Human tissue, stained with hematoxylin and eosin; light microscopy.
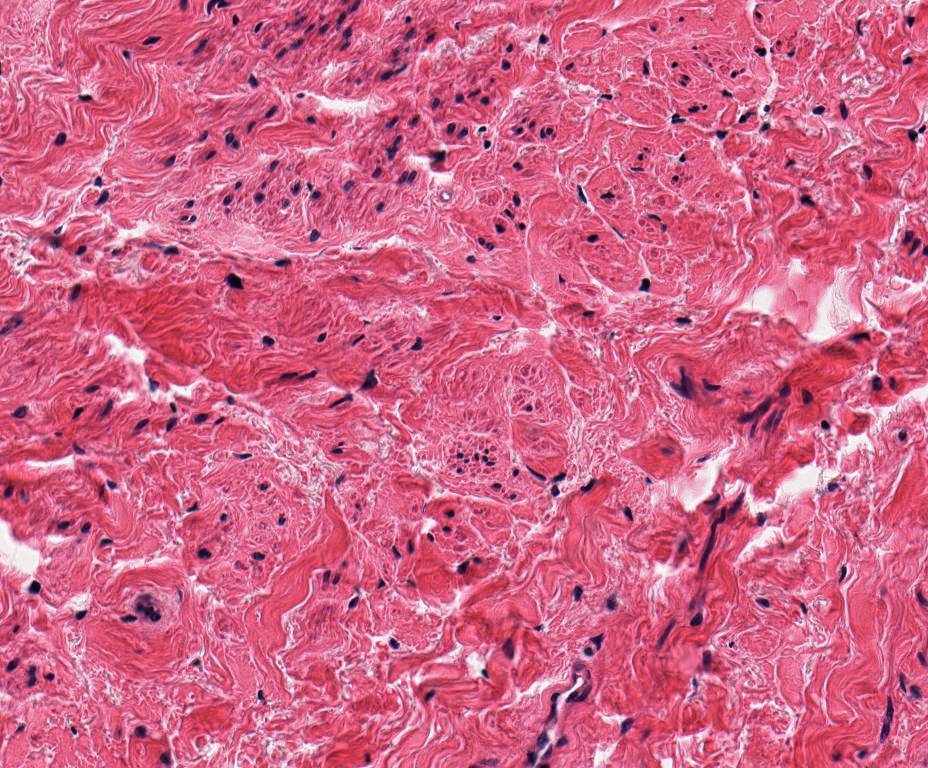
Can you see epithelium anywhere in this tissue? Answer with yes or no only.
No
